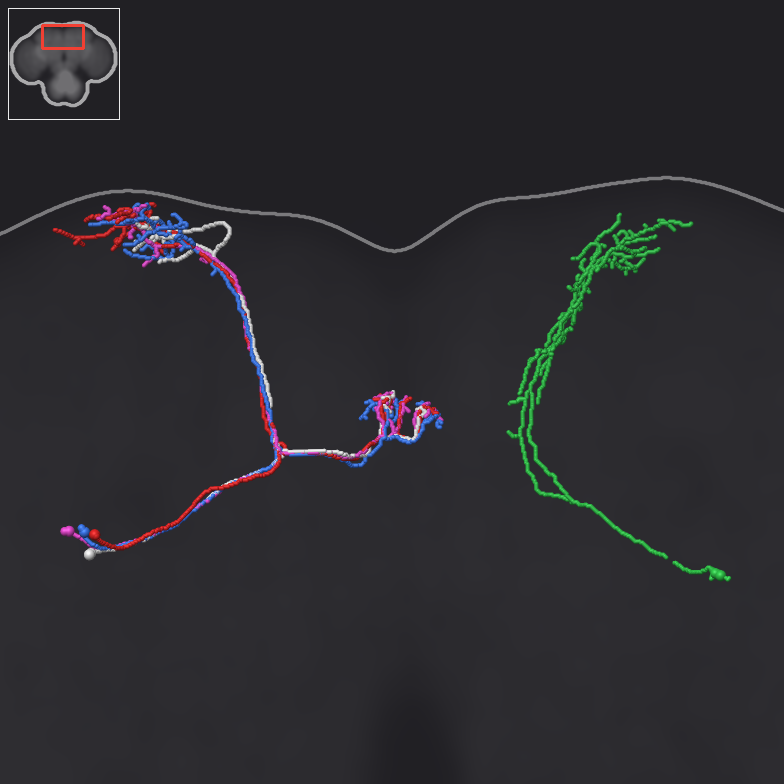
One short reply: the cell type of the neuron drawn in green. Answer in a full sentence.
The cell type is SMP167.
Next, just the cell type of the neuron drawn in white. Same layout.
The cell type is FB9B_e.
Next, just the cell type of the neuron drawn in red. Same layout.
The cell type is FB9B_c.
